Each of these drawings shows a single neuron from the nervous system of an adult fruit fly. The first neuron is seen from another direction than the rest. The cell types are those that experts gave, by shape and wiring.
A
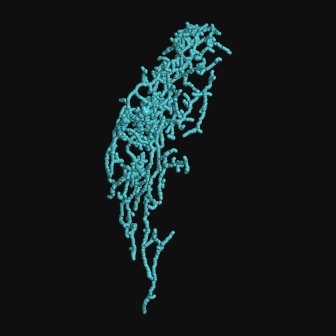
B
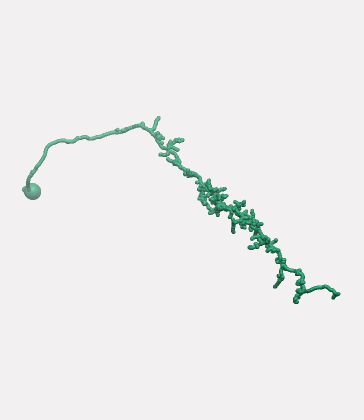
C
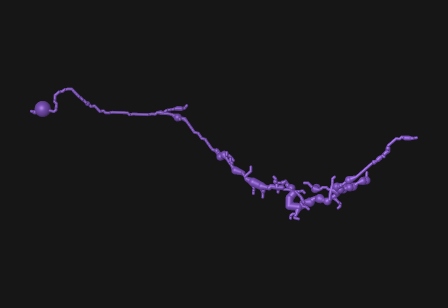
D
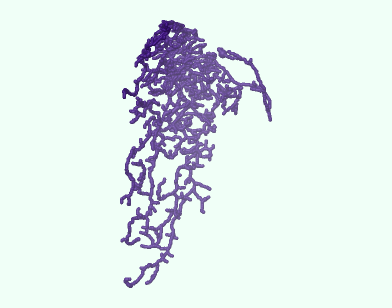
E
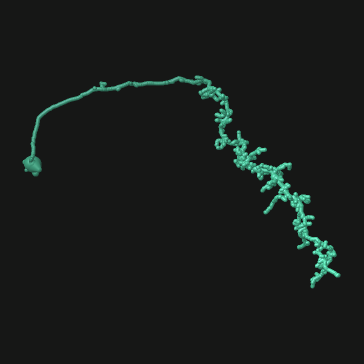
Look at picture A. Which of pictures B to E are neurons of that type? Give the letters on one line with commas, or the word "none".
D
